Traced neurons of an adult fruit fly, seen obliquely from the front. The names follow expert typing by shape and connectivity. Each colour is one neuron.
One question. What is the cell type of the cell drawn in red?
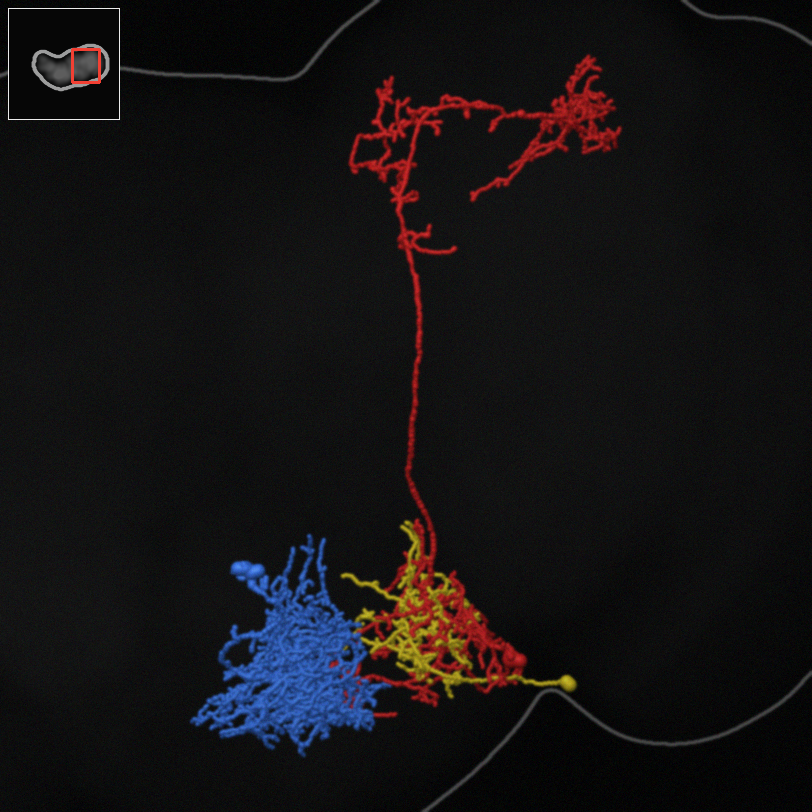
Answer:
PRW067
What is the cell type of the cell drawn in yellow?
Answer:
PRW050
